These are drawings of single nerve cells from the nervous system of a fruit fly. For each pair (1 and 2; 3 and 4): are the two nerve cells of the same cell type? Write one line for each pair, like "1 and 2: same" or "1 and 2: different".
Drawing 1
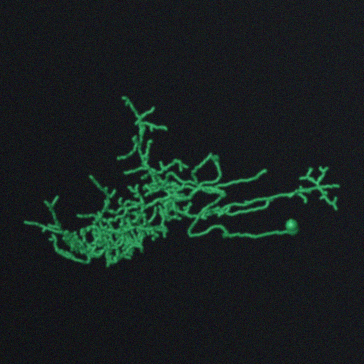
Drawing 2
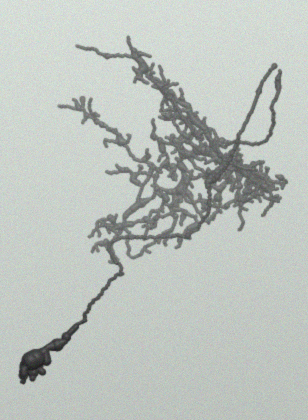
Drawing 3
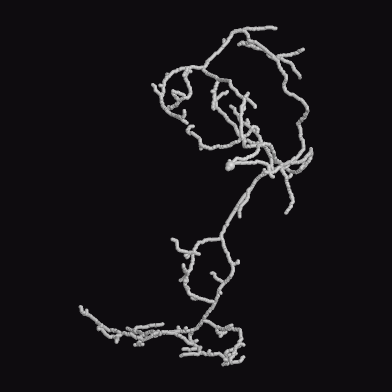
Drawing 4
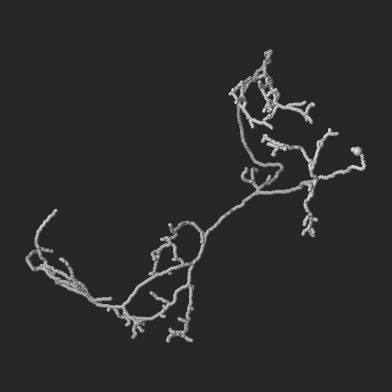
1 and 2: same
3 and 4: same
